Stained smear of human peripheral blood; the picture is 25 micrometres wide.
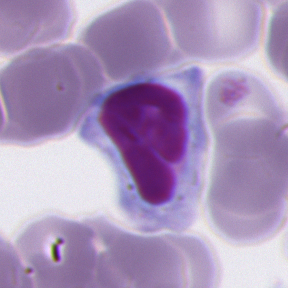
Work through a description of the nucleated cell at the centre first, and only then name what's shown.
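Nucleus folded; a crease line runs diagonally across it. Chromatin: dense, fairly even deep purple. Cytoplasm: moderate pale blue-grey rim around the nucleus, widest below it. Identification: typical lymphocyte.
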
